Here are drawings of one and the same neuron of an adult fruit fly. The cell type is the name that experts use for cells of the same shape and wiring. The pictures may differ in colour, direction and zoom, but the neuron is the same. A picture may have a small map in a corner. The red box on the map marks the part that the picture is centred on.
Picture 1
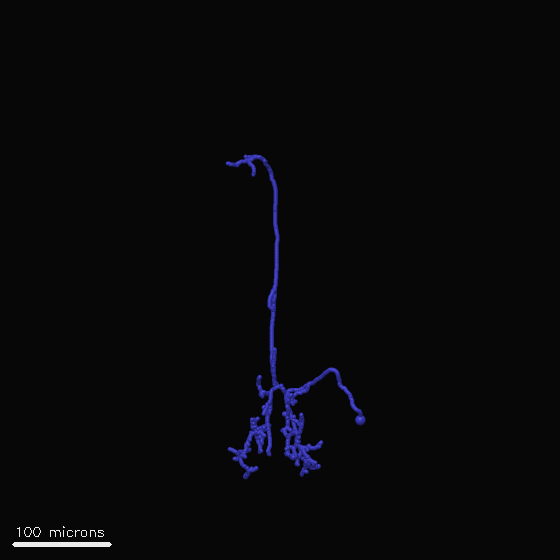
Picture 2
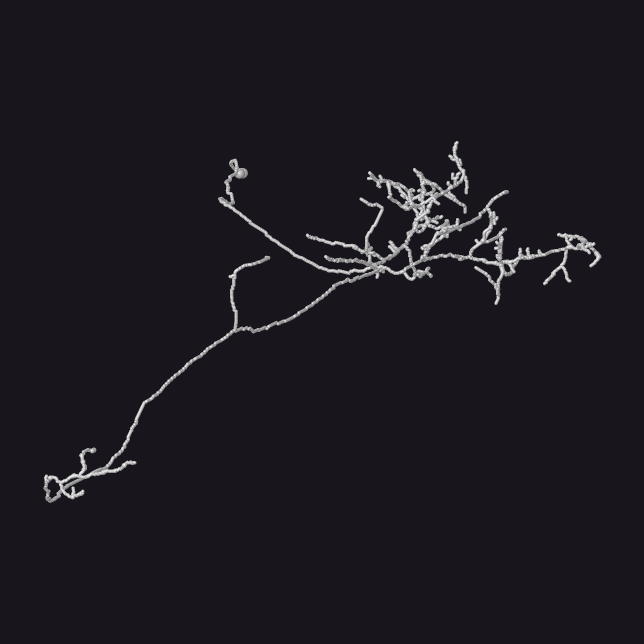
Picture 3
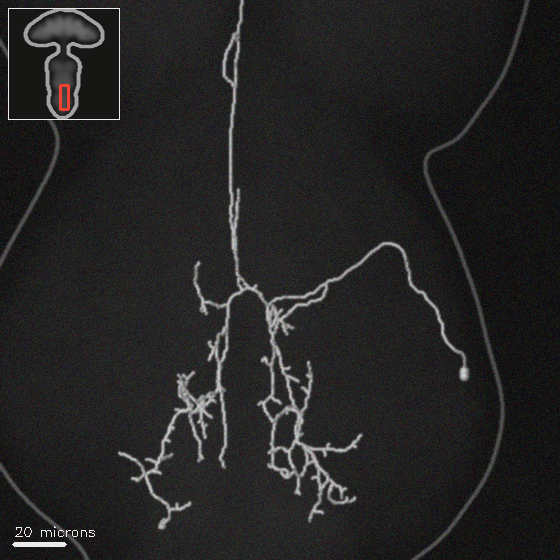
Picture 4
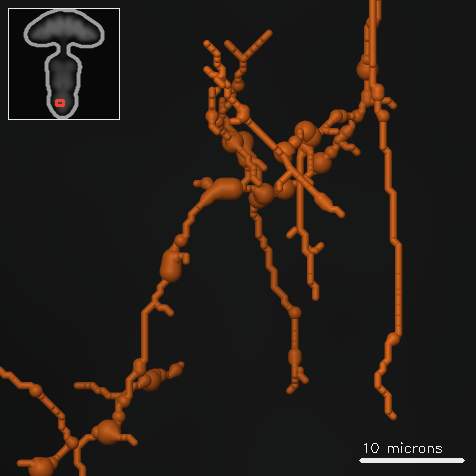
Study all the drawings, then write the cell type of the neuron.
IN09B048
